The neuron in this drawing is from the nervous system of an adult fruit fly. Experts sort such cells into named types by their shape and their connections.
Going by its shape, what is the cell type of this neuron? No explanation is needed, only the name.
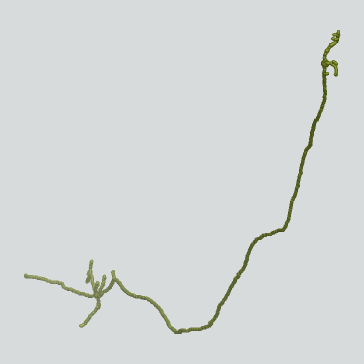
SAxx02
